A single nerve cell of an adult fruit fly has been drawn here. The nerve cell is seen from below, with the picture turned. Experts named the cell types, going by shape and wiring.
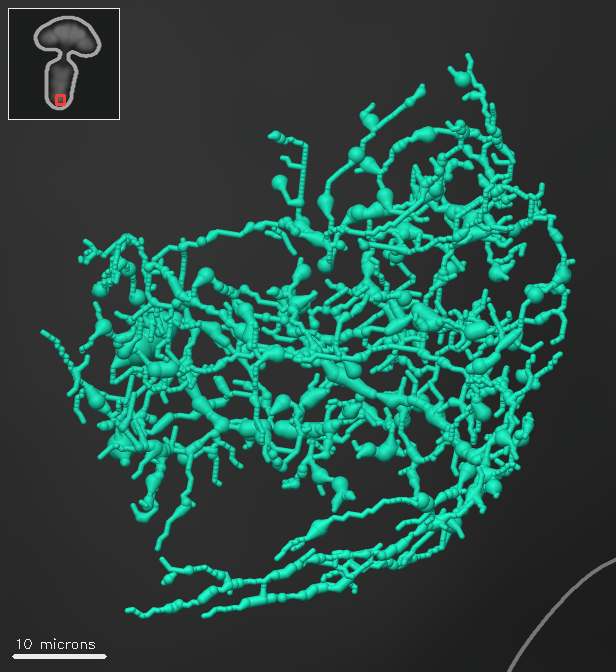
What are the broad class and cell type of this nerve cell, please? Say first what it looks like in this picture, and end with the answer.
It lies in the nerve cord. By the scale bar it is about 65 microns tall in this view. The picture shows more than a hundred branch ends. This is a nerve-cord intrinsic neuron. Its cell type is INXXX379.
